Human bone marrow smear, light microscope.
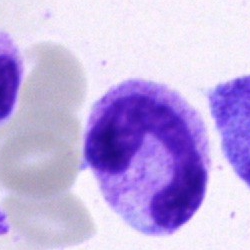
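Band neutrophil: the cell in the middle of this stained human bone marrow smear. Its outline looks smooth and roughly round. Inside, I see a single curved band of nucleus shaped like a horseshoe, its open side facing toward the lower left. Looking closer, the cytoplasm holds fine, faint purple granules.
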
